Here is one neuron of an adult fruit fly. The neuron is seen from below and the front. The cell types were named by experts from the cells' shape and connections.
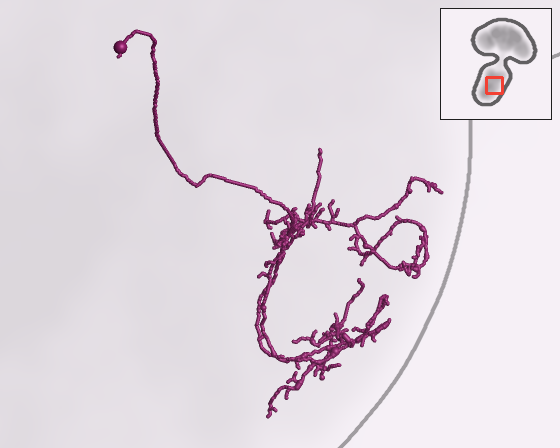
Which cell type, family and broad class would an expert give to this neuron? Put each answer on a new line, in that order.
IN14A088
hemilineage 14A
nerve-cord intrinsic neuron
